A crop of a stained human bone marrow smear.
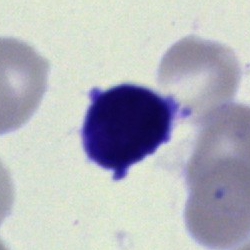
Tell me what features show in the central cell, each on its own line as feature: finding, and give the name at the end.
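Outline: roughly round, I'd say, with a slightly uneven edge
Staining: a dense, uniformly dark purple-blue mass
Nucleoli: none that I can see within the dark mass
Edge: several small knob-like blebs protruding
My call: lymphocyte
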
